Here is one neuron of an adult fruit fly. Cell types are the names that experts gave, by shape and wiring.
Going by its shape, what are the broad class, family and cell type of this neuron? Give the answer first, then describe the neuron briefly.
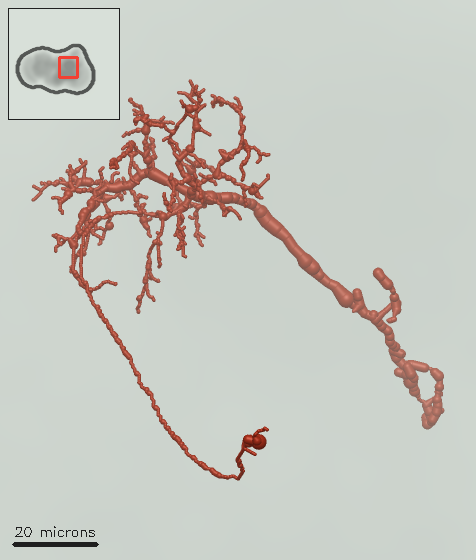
Its broad class is nerve-cord intrinsic neuron. The family is hemilineage 06A. Its cell type is IN06A044. From left to right in the picture it spans about 100 microns. The picture shows dozens of branch ends.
